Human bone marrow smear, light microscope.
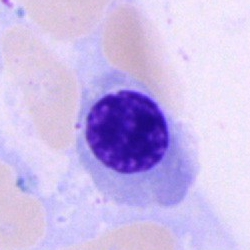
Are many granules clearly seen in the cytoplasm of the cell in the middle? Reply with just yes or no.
No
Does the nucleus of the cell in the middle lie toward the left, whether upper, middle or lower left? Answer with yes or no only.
Yes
